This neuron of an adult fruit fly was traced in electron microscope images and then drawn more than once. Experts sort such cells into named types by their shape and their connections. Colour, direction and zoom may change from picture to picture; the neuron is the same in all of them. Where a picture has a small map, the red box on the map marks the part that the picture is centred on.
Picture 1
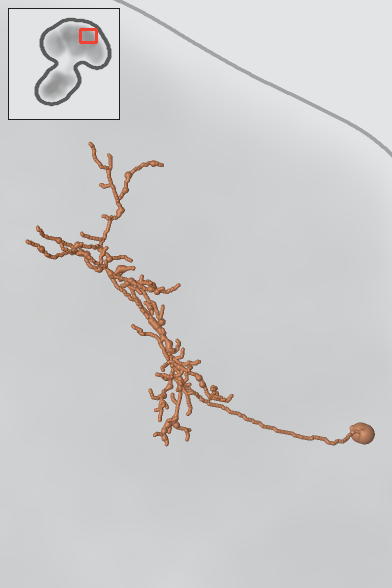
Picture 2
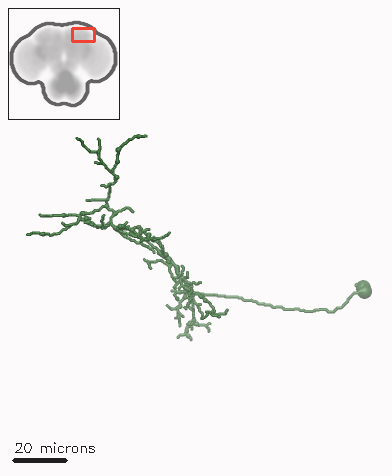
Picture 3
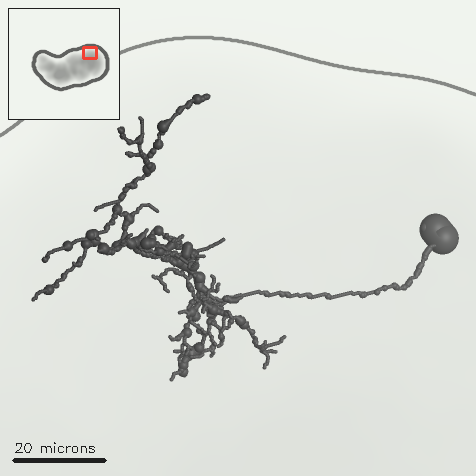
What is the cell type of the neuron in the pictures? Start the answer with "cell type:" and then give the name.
cell type: SLP337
